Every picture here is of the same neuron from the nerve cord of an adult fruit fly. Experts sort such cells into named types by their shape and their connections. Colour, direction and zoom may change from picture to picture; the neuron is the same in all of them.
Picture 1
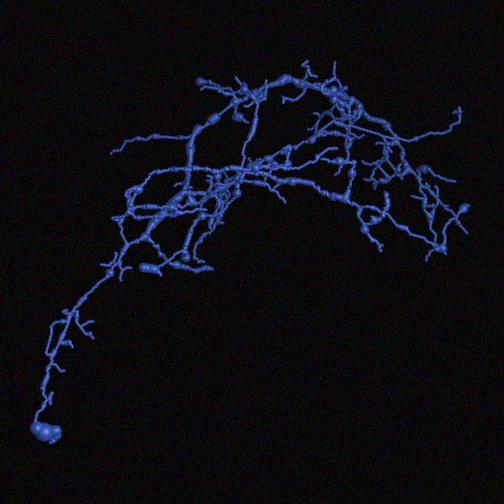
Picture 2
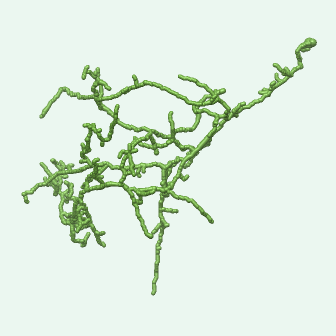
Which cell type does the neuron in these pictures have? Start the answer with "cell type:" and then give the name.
cell type: IN20A.22A062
